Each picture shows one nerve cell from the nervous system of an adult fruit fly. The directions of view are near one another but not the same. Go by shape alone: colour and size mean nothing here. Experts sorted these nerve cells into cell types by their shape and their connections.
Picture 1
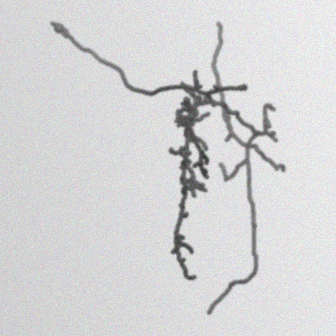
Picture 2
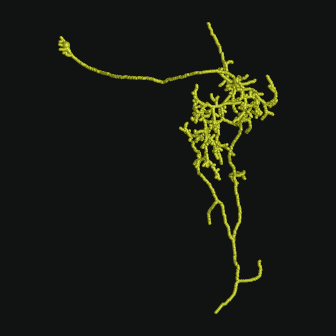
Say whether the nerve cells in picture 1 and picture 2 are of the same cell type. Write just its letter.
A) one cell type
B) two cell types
B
